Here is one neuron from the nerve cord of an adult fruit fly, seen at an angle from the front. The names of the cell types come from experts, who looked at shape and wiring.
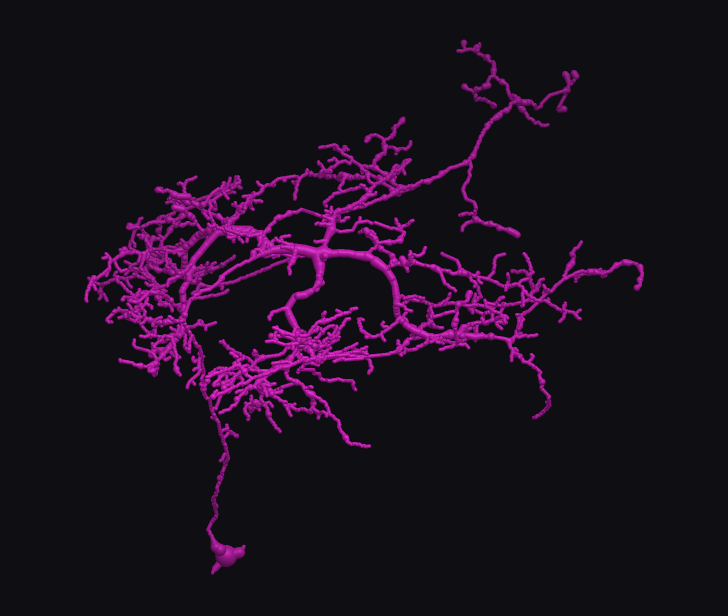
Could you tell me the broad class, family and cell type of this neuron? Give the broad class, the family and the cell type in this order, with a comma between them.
nerve-cord intrinsic neuron, hemilineage 27X, IN27X014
